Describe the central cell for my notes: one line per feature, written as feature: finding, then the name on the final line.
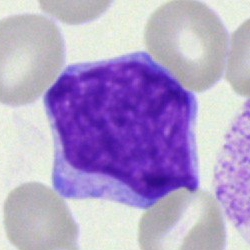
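Outline: angular, polygonal, straight edges and corners, not smoothly round
Nucleus: fills most of cell, follows angular outline
Nucleolus: none distinct
Cytoplasm: scant, pale blue, narrow rim widest lower left
Name: blast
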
